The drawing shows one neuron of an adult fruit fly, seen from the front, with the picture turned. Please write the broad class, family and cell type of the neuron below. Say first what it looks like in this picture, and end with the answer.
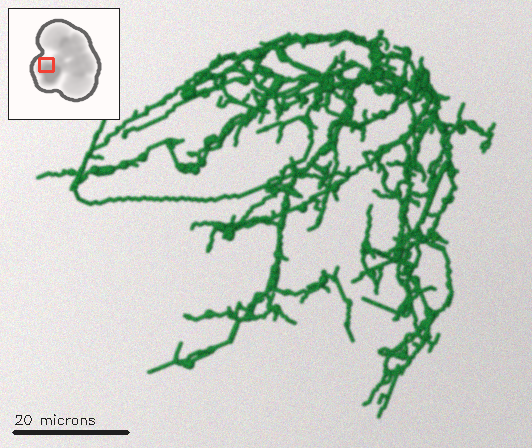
From left to right in the picture it spans about 80 microns. As drawn here it is about as wide as it is tall. This is a nerve-cord intrinsic neuron. The family is hemilineage 08A. It is of cell type IN08A031.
